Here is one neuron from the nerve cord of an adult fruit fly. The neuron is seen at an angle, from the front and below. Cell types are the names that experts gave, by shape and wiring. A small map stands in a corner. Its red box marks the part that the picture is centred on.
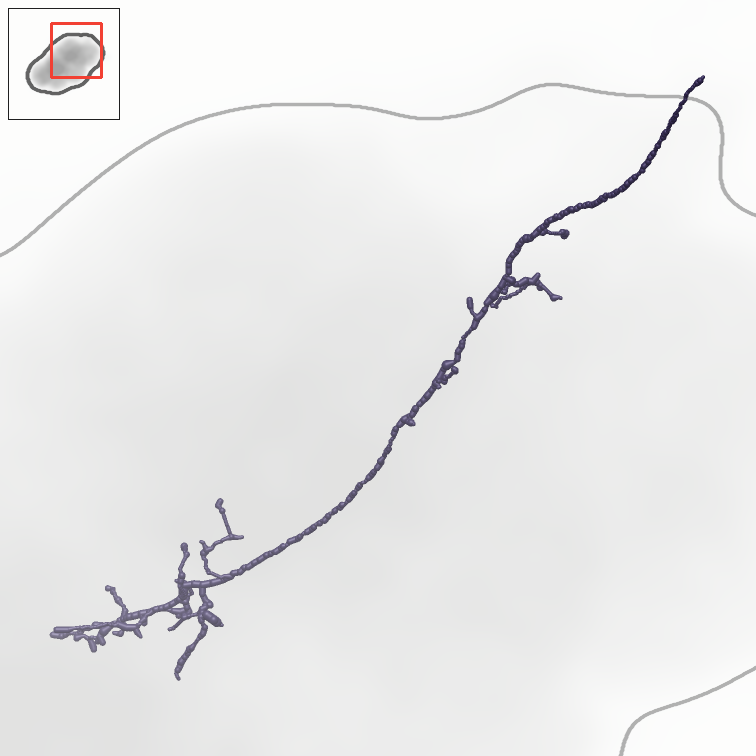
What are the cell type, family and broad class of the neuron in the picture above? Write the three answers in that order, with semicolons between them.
DNge088; hemilineage MX3; descending neuron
